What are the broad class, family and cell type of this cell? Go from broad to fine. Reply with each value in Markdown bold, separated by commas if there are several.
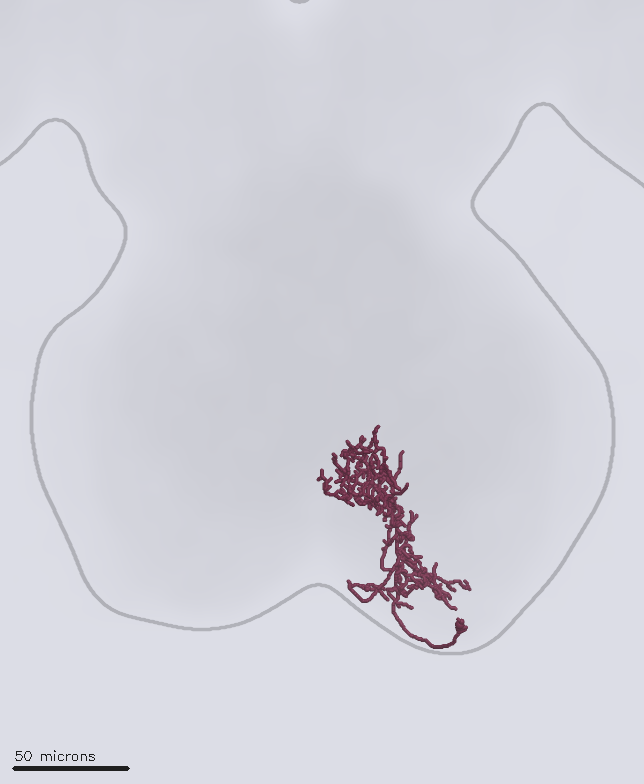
**nerve-cord intrinsic neuron**, **hemilineage 01B**, **IN01B007**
